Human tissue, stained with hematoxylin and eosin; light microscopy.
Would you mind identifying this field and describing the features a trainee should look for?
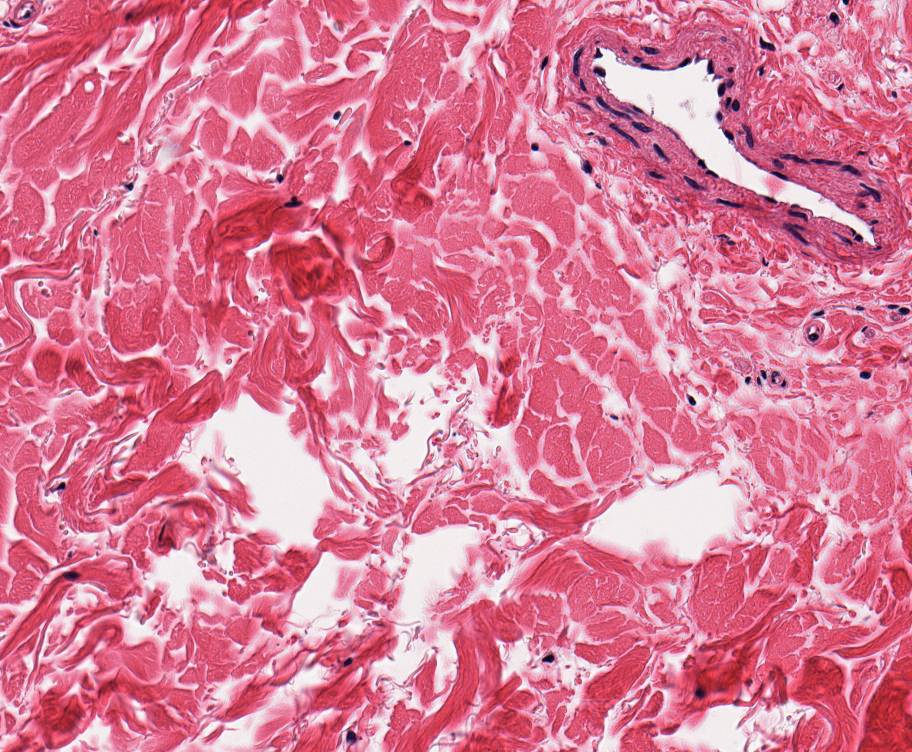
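Dermis is the main tissue here. First point: thick eosinophilic collagen bundles fill the field, running in many different directions.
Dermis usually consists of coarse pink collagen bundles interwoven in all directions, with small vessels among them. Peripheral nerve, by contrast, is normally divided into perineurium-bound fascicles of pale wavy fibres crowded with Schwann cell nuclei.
Next point: a vessel at the upper right has an empty, white lumen. Final point: no epithelium and no fat cells appear anywhere.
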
